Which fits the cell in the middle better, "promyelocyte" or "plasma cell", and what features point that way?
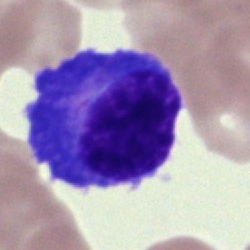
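I'd call this a plasma cell. The cell looks roughly round, its edge finely bumpy and scalloped. The nucleus sits off-centre, over toward the right side. The cytoplasm is an intense deep blue, with a paler band running along the left edge of the nucleus.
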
